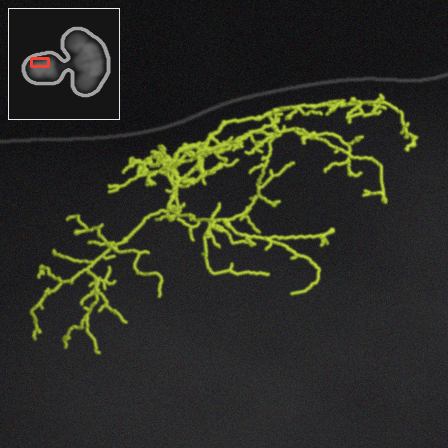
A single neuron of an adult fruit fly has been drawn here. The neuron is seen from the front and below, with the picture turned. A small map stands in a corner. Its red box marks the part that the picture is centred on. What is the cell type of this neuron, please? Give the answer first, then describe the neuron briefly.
Its cell type is IN13A062. Its broad class is nerve-cord intrinsic neuron. The drawing shows no cell body. Dozens of branch ends can be seen.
